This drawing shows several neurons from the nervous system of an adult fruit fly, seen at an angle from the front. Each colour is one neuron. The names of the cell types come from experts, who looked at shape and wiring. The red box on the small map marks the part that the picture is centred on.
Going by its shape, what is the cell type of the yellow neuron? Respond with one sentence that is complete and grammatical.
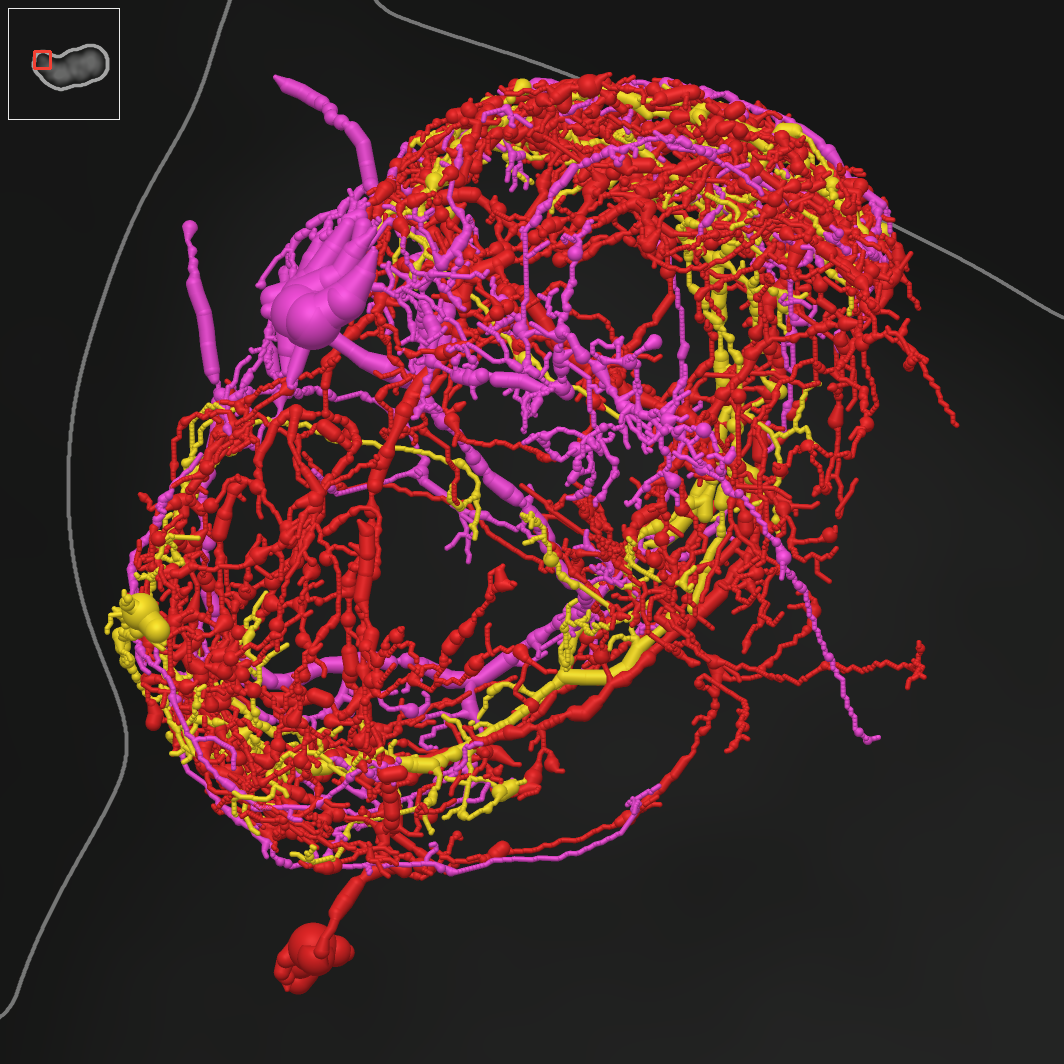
The cell type INXXX265 is the type of this neuron.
